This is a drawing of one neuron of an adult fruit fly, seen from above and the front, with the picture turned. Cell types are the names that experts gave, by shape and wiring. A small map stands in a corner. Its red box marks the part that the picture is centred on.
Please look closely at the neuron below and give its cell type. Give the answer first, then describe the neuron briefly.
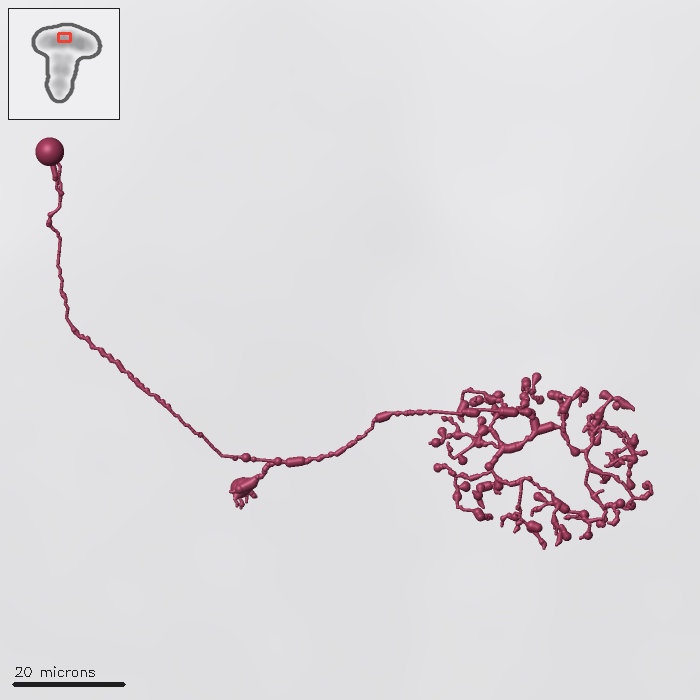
It is of cell type ER3d_d. It is a central-brain intrinsic neuron. The cell body can be seen at the upper left of the picture. From left to right in the picture it spans about 110 microns. The picture shows dozens of branch ends.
